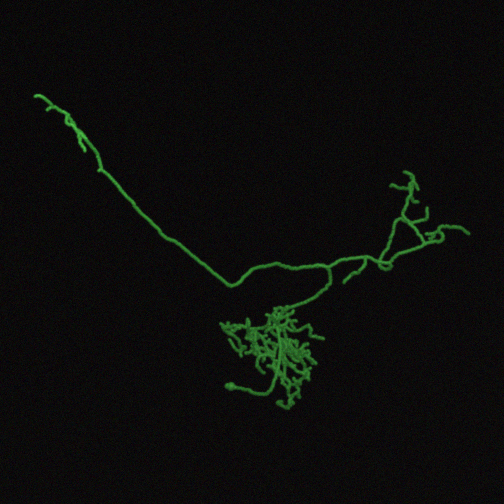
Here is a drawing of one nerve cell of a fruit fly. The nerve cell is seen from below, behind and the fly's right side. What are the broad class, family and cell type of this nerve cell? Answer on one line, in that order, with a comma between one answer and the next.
descending neuron, hemilineage LB7, DNg09_a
